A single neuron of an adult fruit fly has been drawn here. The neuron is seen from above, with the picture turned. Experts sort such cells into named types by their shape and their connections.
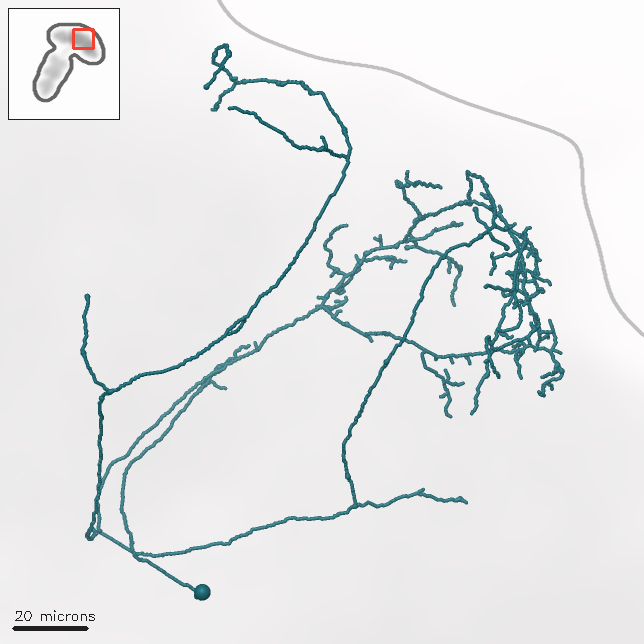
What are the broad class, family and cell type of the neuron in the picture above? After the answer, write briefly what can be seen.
It is a central-brain intrinsic neuron. The family is hemilineage DM1_antero_dorsal. The cell type is CRE085. It is in the brain and does not reach the nerve cord. From top to bottom in the picture it spans about 150 microns. Dozens of branch ends can be seen.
